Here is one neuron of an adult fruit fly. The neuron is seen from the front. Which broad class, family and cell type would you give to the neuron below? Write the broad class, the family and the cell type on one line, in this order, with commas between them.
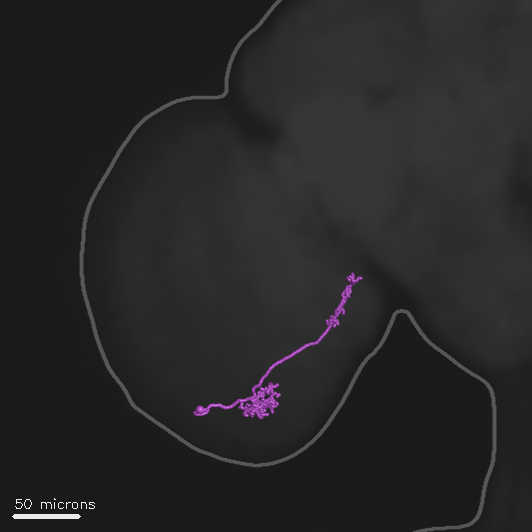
optic-lobe intrinsic neuron, Tm, Tm37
